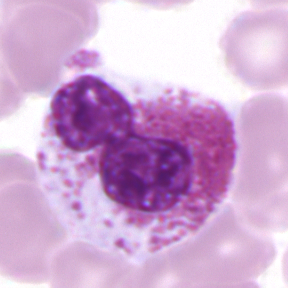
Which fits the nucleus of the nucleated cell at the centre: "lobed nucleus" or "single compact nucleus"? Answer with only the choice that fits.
Lobed nucleus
